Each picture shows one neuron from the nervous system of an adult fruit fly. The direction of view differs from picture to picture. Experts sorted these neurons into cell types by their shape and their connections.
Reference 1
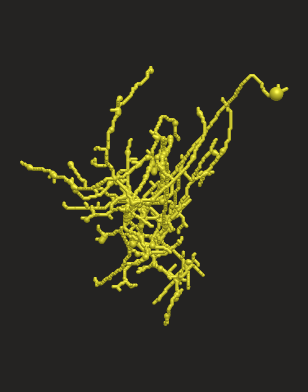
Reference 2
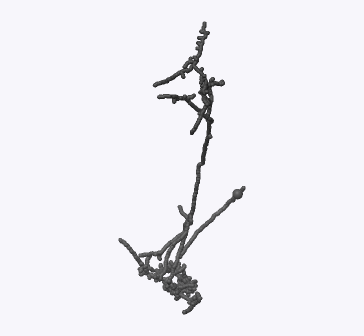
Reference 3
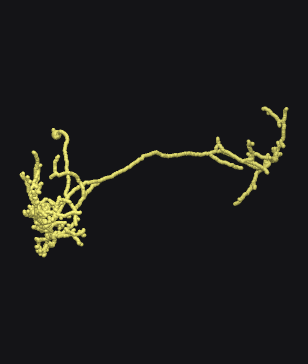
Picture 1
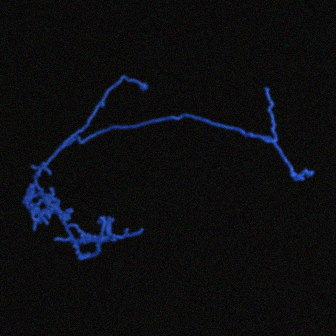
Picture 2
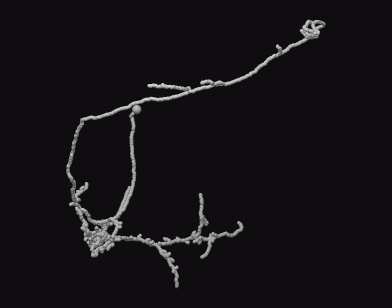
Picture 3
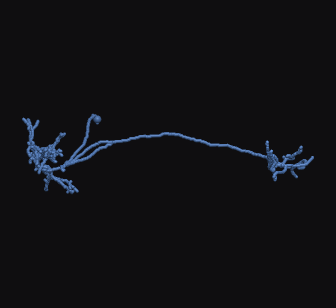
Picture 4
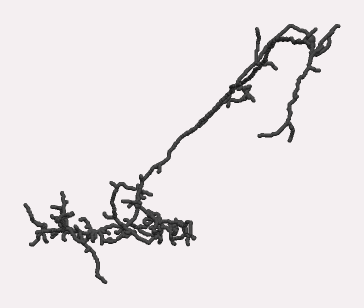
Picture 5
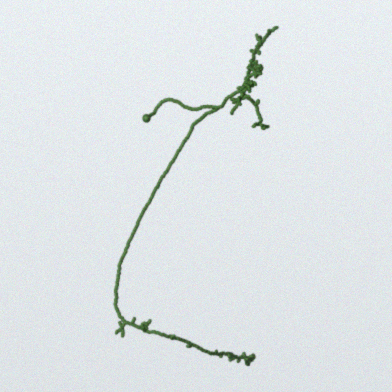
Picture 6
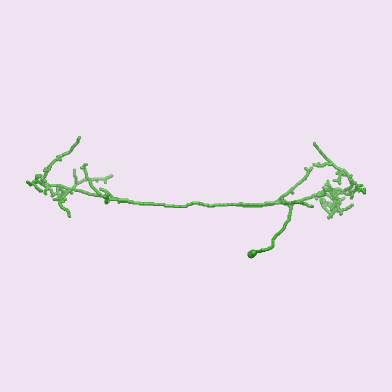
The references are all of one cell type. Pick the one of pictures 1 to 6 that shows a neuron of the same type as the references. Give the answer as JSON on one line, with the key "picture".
{"picture": 6}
